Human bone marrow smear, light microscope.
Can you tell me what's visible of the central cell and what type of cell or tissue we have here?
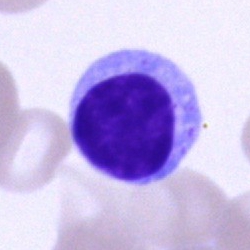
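Its outline is smooth and roughly round. The nucleus is placed off-centre, towards the lower left of the cell. No distinct nucleolus stands out within it. On the right side, the cytoplasm contains a few small reddish-purple granules. The cell is a lymphocyte.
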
